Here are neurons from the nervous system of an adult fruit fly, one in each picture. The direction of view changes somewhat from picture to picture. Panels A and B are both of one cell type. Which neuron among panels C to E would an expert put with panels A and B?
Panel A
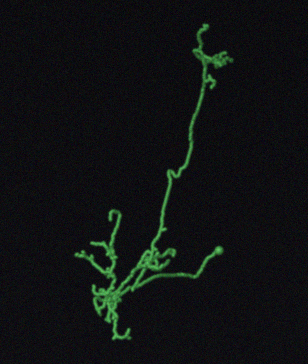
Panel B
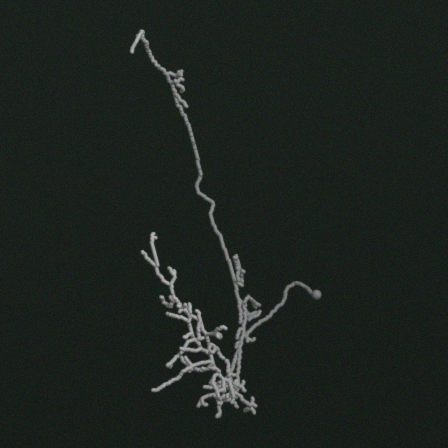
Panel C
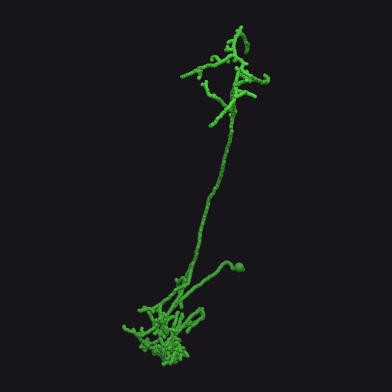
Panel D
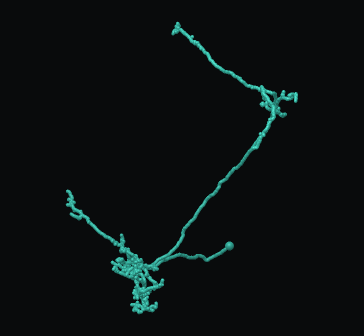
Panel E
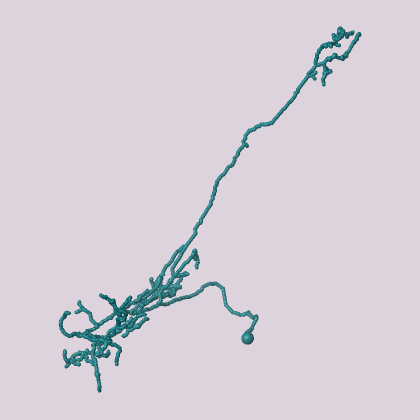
Panel E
